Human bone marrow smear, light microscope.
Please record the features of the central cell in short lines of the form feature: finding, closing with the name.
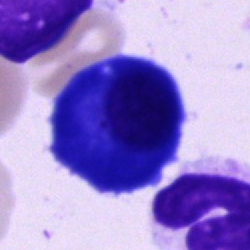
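Outline: roughly round.
Nucleus: off-centre, toward the right side.
Cytoplasm: no granules visible.
Edge: many tiny bumps.
Name: plasma cell.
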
